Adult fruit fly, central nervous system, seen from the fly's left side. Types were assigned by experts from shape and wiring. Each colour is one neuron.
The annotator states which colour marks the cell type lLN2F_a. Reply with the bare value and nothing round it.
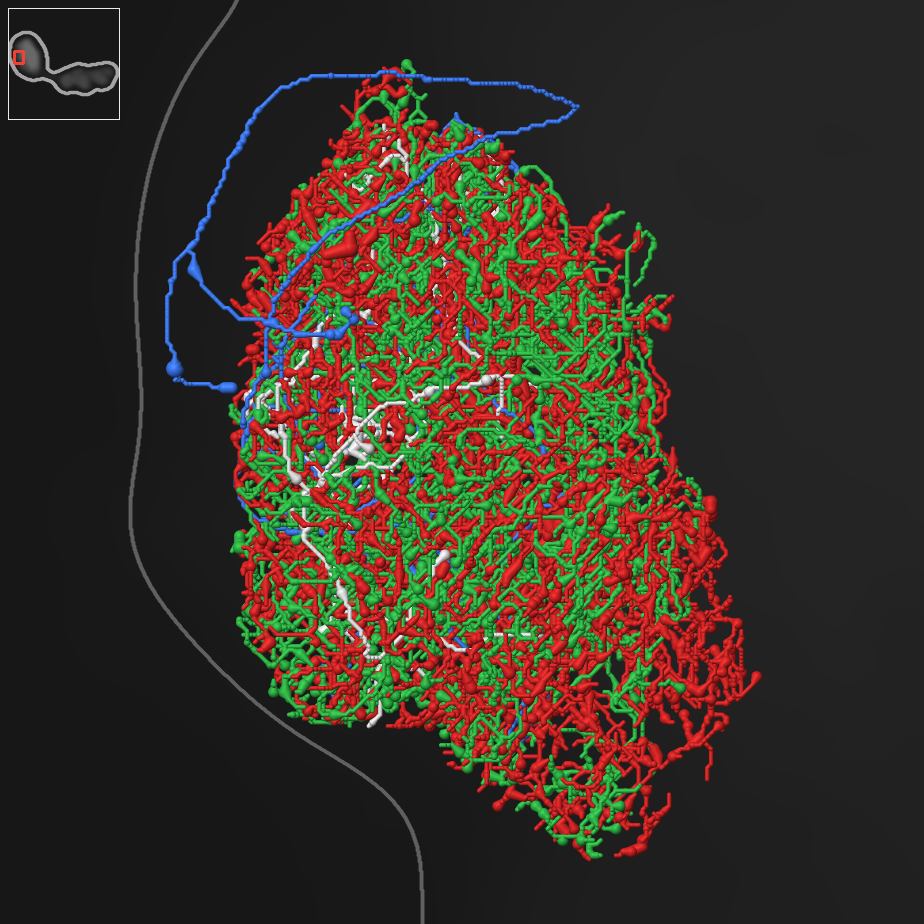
red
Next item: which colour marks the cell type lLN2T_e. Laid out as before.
green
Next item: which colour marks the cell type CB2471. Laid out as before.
blue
